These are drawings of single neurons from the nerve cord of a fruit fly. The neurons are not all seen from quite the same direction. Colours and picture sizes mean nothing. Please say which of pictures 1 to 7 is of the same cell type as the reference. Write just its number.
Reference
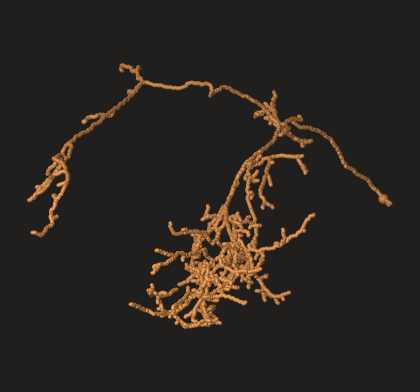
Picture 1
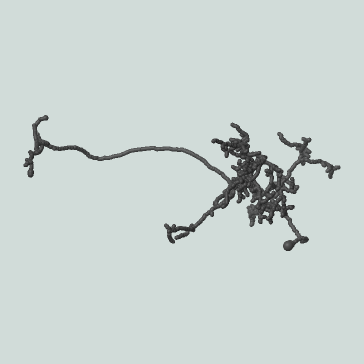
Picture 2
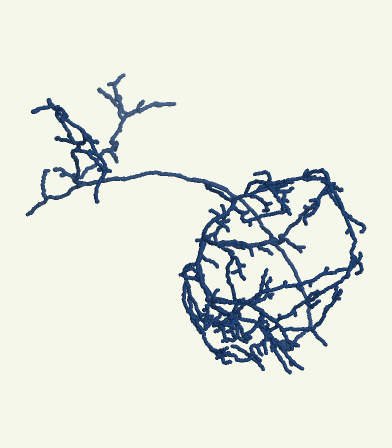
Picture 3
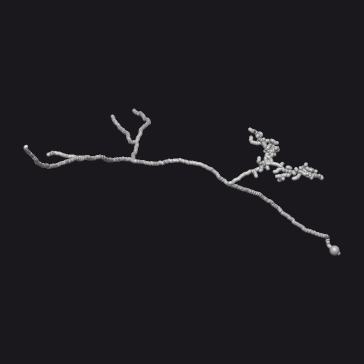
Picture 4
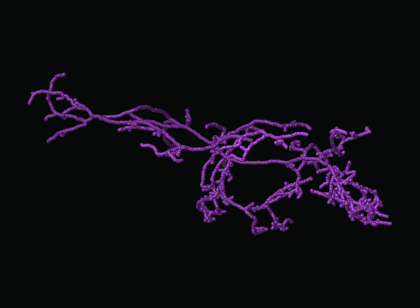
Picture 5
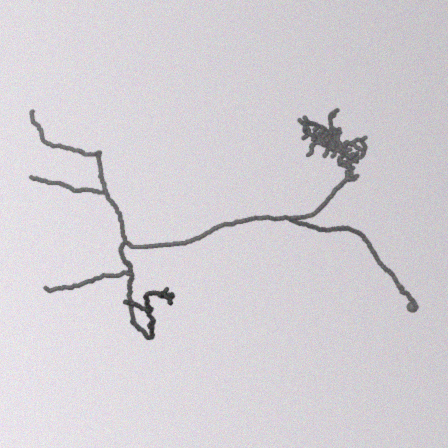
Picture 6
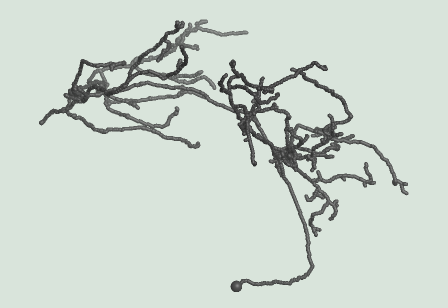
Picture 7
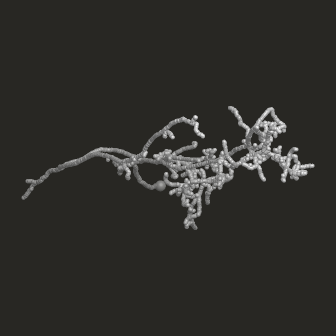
7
